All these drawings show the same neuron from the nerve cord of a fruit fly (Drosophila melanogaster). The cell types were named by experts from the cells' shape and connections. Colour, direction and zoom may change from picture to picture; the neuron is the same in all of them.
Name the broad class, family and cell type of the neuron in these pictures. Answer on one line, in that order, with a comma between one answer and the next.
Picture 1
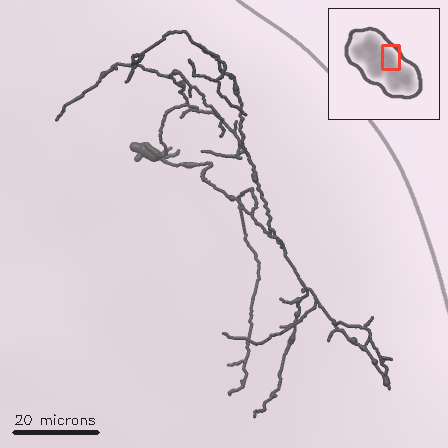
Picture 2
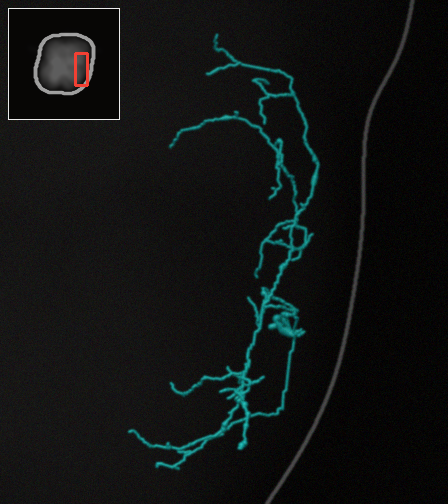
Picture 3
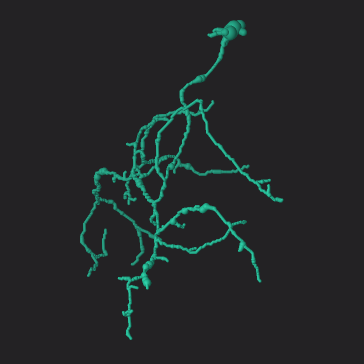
motor neuron of the nerve cord, hemilineage 15B, MNml78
